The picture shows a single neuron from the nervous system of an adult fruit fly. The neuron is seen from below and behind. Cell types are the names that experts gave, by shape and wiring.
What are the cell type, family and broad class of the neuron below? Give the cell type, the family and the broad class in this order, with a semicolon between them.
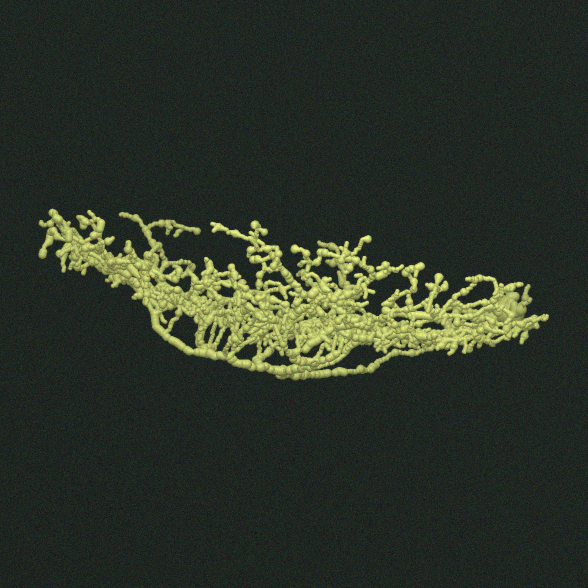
Dm19; Dm; optic-lobe intrinsic neuron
